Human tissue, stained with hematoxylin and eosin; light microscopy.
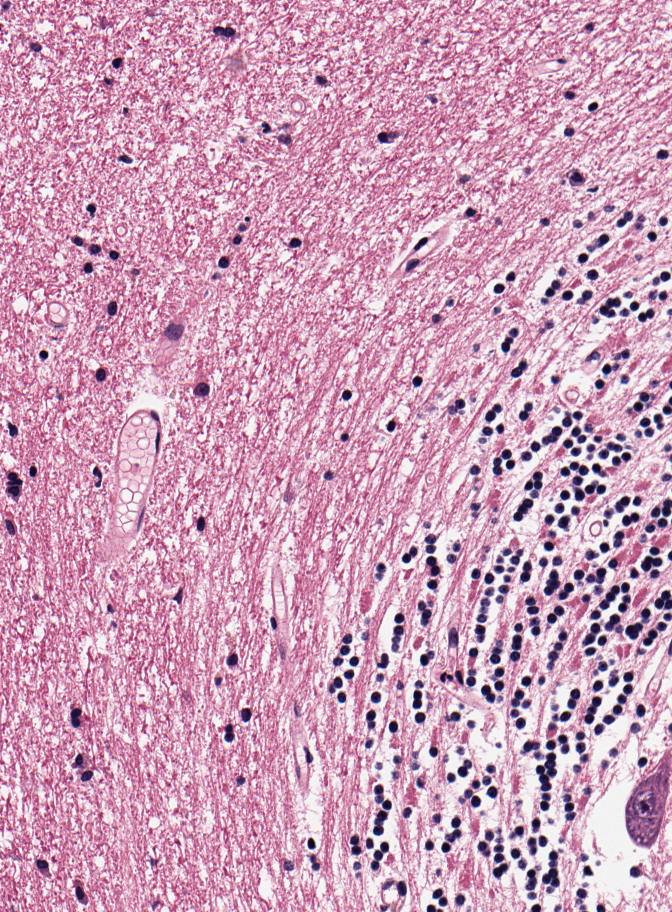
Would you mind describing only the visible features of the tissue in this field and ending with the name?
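Right and lower right: dense band of small, round, darkly staining nuclei, cytoplasm barely visible. Left half: pink fibrillary tissue, sparse nuclei. Fine pink fibres in parallel curving arcs, upper right to lower middle, passing between the dark nuclei. Left middle: elongated vessel packed with pale, polygonal red blood cells. Tissue: cerebellum.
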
